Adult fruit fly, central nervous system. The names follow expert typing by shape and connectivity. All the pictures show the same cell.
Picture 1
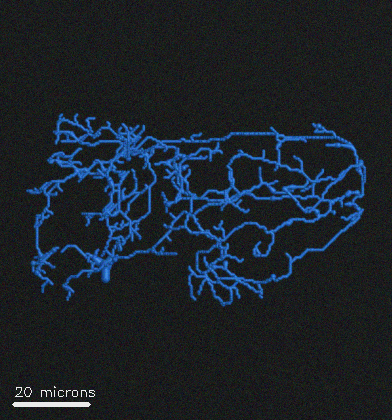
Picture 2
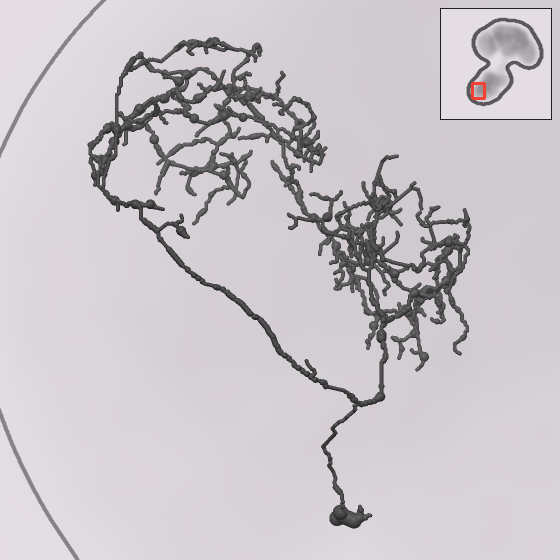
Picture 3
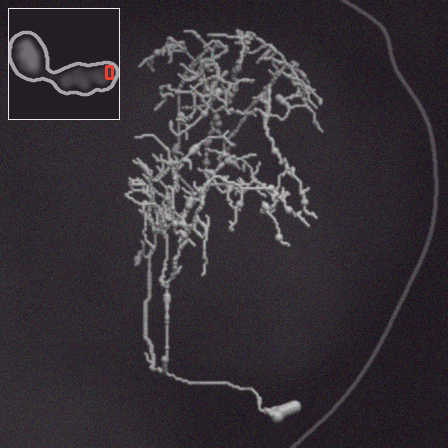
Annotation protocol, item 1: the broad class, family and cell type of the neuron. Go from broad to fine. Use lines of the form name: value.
broad class: nerve-cord intrinsic neuron
family: hemilineage 14A
cell type: IN14A029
